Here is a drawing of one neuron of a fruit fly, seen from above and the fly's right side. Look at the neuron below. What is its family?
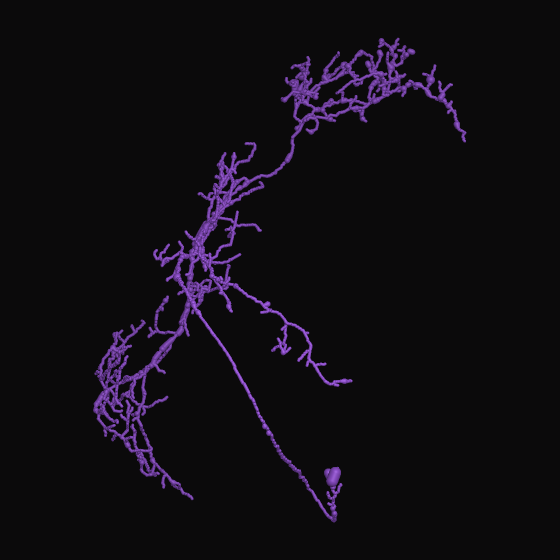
hemilineage SLPav2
